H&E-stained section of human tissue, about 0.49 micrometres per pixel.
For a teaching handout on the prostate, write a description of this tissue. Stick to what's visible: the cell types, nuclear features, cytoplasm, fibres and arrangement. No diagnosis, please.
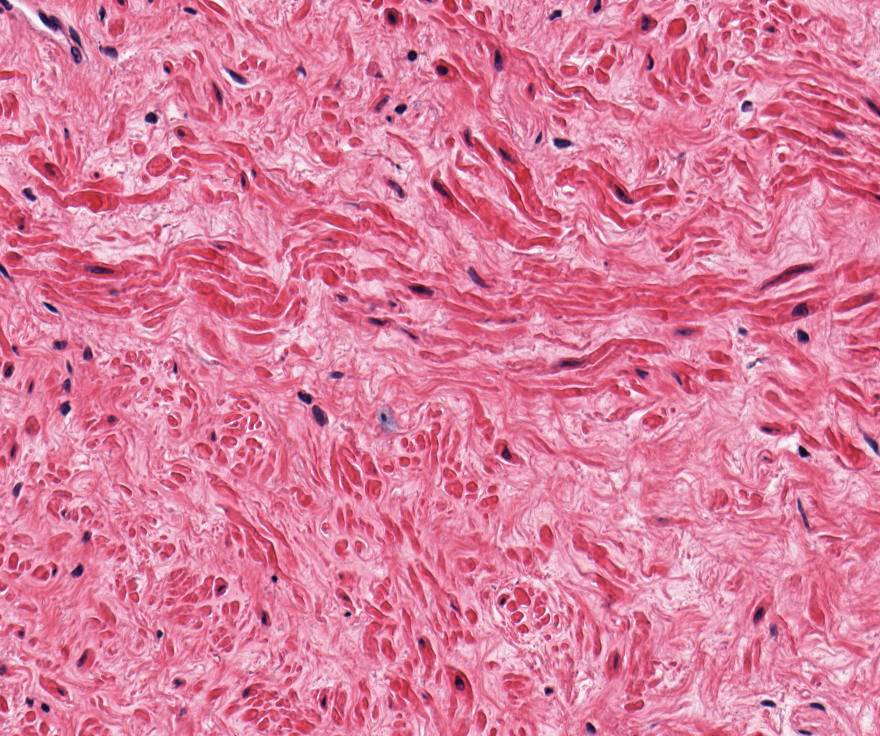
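Small bundles of deeply eosinophilic spindle cells run in many different directions across the whole of this tissue. In the central band, cells cut lengthwise follow a wavy course. Across the lower half, many bundles are cut transversely and appear as clusters of small round red profiles. Nuclei are sparse, small and uniformly dark-staining.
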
